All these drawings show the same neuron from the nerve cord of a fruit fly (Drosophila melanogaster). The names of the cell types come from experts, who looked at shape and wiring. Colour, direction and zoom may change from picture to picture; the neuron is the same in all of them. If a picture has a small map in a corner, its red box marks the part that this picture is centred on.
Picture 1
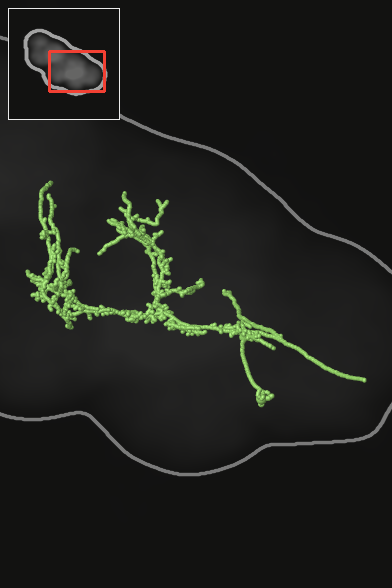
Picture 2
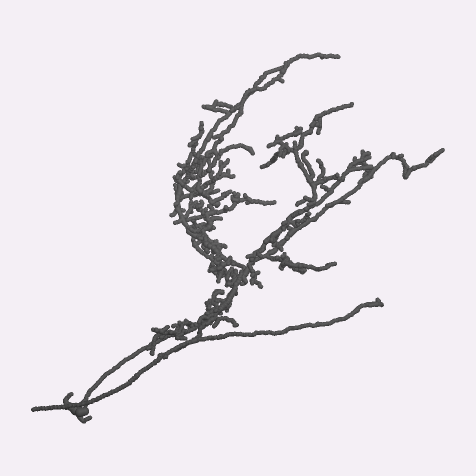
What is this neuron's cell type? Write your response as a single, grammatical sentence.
The cell type that fits this neuron is AN08B061.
